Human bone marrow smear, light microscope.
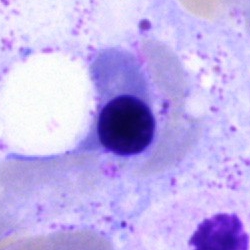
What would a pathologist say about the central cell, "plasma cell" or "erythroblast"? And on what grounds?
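Let's settle it: this is an erythroblast.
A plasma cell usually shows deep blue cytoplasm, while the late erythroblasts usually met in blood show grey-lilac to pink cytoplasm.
The cytoplasm here is pale grey-blue, not deep blue. Its chromatin is dense and evenly dark purple, with no internal pattern you can make out. The cytoplasm reaches farther above the nucleus than below it. The outer border is indistinct and blends into the grey background.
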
